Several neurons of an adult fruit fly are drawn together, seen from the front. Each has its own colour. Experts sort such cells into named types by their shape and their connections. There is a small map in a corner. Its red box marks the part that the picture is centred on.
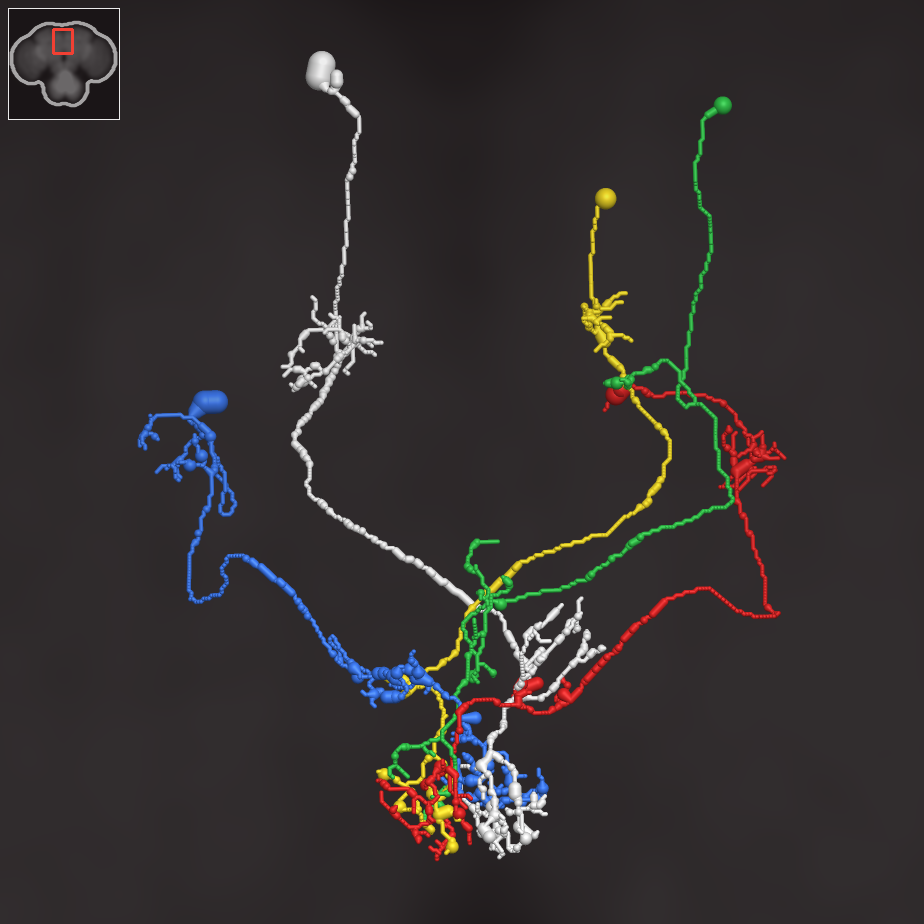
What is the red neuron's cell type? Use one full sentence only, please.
The cell type designation of this neuron is PFNp_b.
